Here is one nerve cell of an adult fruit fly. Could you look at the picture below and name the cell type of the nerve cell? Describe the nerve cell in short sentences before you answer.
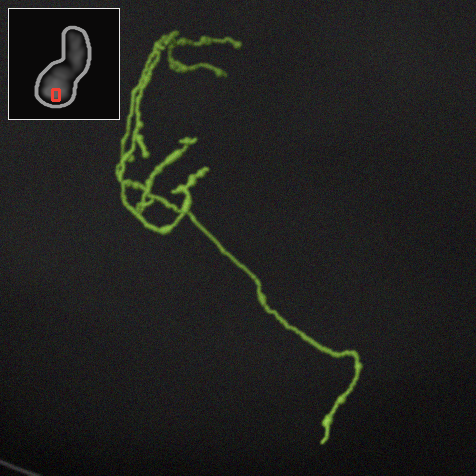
The drawing shows no cell body. As drawn here it is taller than it is wide. This is a sensory neuron entering the brain. The cell type is ORN_DM1.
